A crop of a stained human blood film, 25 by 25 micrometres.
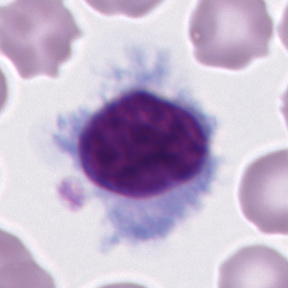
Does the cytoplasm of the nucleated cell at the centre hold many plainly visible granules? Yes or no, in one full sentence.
No, there are no visible granules in its cytoplasm.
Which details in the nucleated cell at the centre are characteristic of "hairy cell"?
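Start with the border: it is ragged, with fine hair-like projections around much of the circumference.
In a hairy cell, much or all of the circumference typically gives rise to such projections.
Now the nucleus, about 11 by 9 micrometres: it is oval, with no indentation or lobes.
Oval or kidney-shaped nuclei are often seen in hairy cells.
So both the border and the nuclear shape go with a hairy cell. Beyond that, the chromatin is dense and dark purple with faint mottling, and the cytoplasm is pale blue.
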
